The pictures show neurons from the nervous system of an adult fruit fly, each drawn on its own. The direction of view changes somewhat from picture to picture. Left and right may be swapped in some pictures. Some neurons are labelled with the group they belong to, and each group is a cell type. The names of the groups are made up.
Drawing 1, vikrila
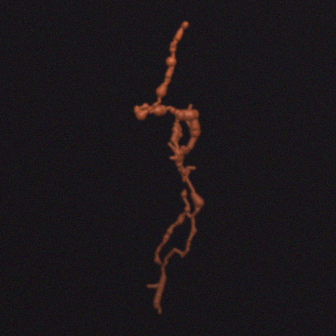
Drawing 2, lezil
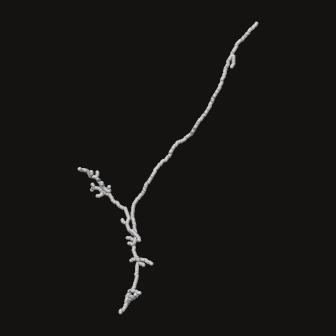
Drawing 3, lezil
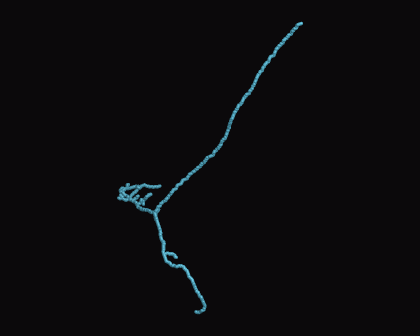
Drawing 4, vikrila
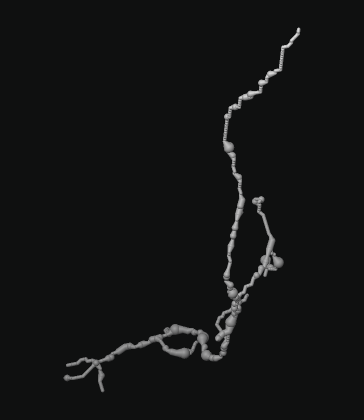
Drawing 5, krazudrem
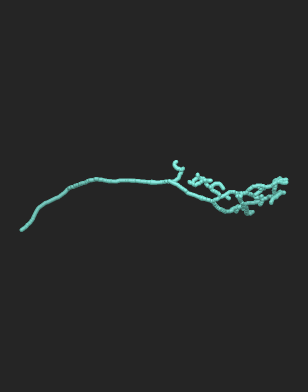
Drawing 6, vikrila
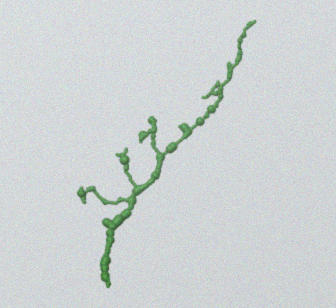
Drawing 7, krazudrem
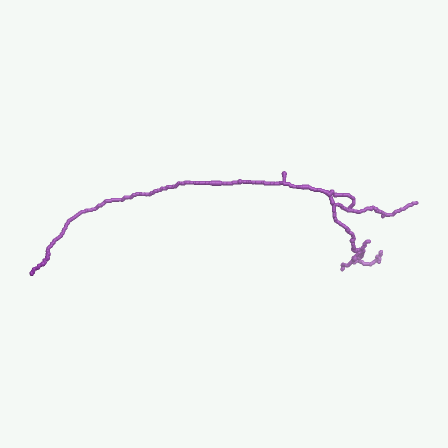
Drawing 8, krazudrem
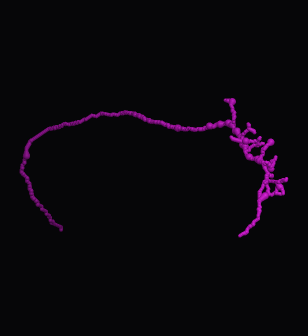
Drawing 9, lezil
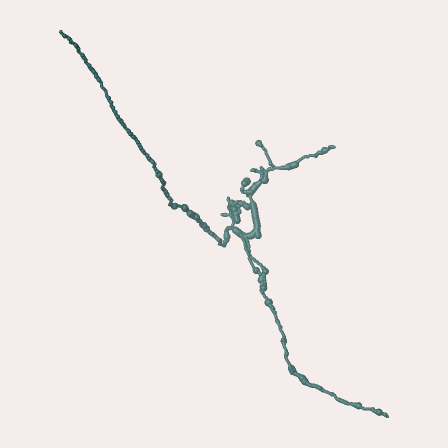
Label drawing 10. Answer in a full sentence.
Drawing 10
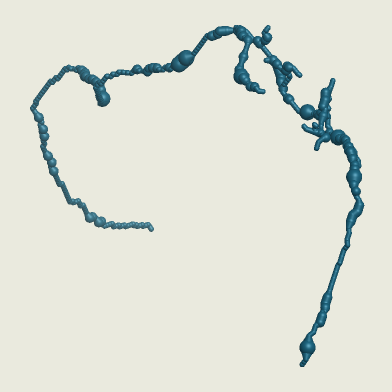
It belongs to krazudrem.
